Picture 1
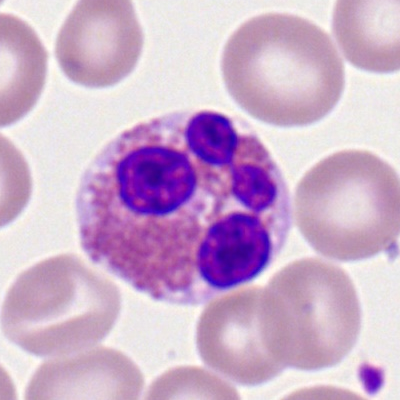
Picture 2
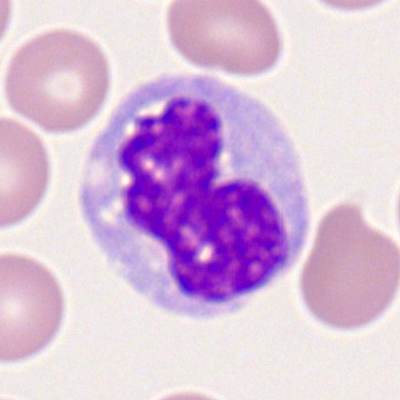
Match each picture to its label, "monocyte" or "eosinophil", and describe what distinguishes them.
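You've got the eosinophil in picture 1 and the monocyte in picture 2. The big difference is the cytoplasm: the eosinophil's is filled with coarse pinkish-orange granules, packed tightest at the lower left, while the monocyte's is pale greyish blue with no coarse granules.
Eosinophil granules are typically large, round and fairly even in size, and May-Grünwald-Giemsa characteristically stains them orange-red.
The nuclei differ too: the eosinophil has its largest lobe on the left and dark purple, coarsely clumped chromatin, whereas the monocyte's nucleus is deeply notched into two broad lobes joined by a thick waist.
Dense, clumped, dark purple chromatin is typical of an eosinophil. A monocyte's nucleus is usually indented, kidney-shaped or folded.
What they share: both outlines are round and smooth, and neither nucleus shows nucleoli.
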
